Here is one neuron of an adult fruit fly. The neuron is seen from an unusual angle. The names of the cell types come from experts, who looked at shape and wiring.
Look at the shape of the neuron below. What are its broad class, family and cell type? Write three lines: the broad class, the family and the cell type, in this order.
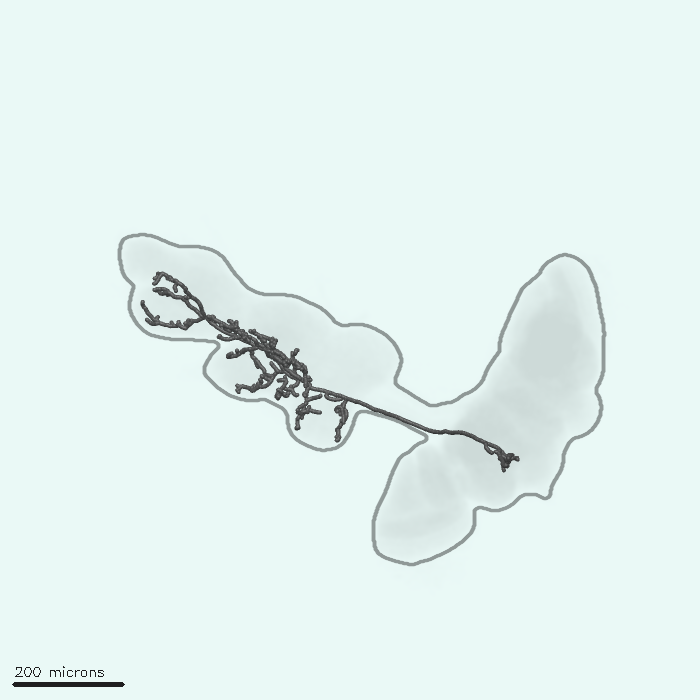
ascending neuron
hemilineage 05B
AN05B049_b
